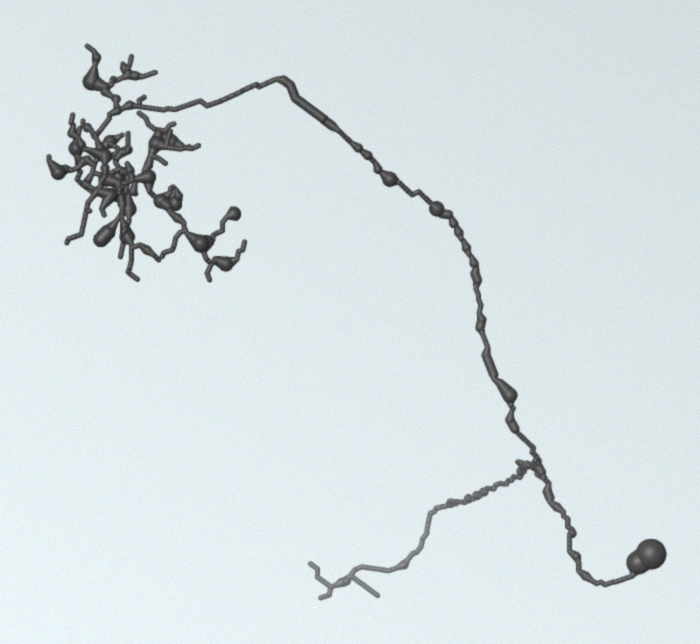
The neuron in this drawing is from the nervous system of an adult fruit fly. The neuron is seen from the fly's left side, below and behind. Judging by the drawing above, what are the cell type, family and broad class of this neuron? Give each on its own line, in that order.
LPC2
LPC
visual projection neuron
